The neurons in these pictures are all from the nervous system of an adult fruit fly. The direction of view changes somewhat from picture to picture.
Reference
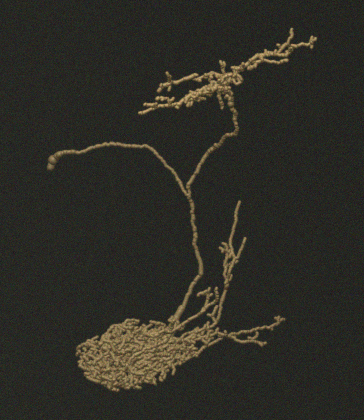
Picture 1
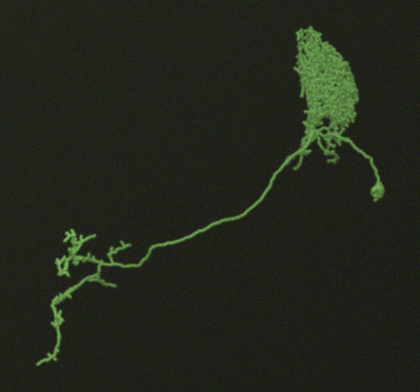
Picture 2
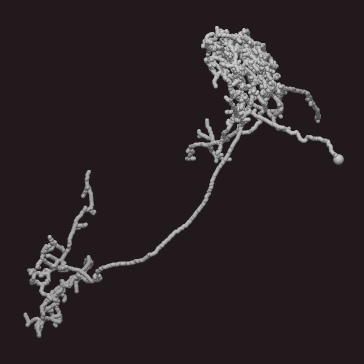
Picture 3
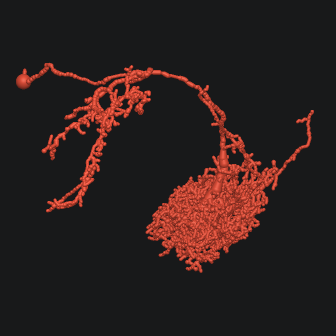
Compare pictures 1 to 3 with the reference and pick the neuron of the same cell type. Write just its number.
3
